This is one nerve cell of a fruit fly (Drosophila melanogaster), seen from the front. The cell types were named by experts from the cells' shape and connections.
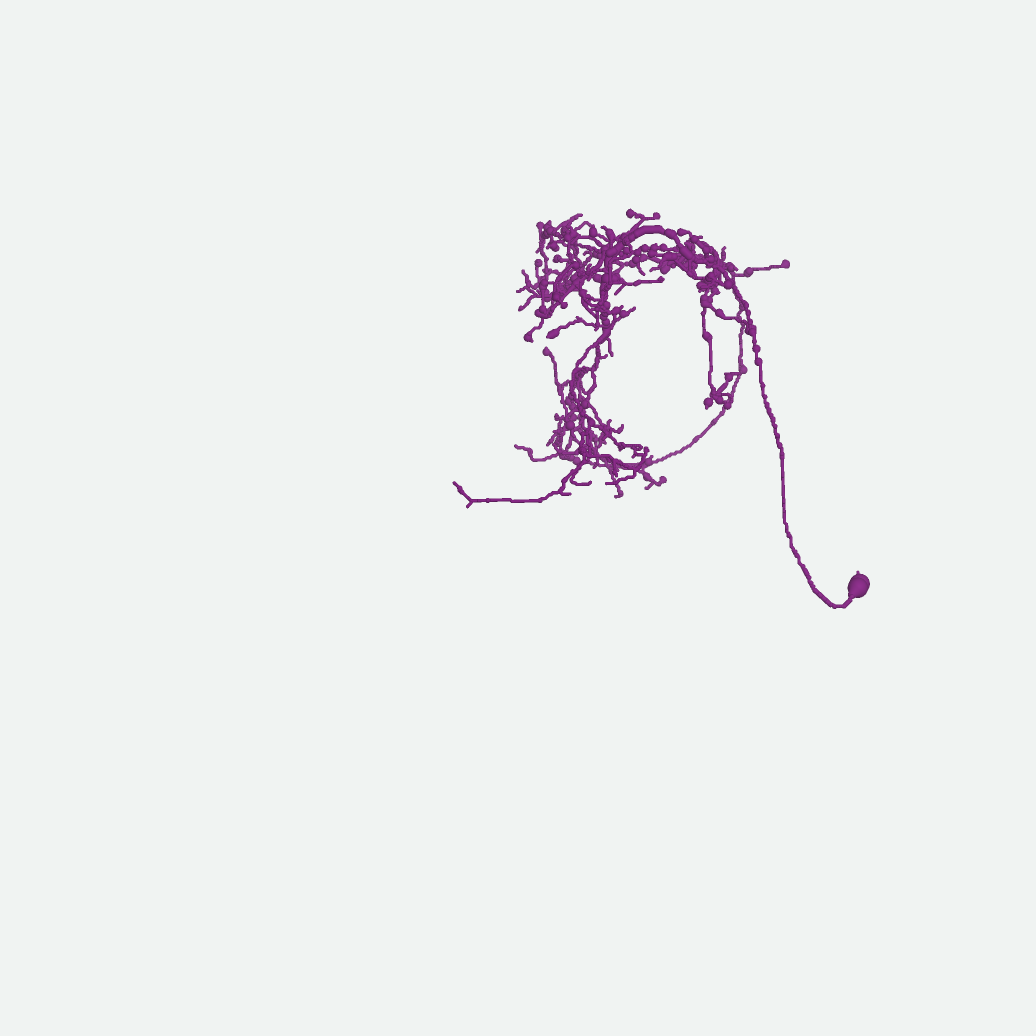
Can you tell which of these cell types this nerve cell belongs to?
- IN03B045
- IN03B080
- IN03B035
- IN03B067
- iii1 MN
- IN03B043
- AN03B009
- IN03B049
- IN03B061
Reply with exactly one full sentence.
Among cell types, the one for this nerve cell is IN03B043.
